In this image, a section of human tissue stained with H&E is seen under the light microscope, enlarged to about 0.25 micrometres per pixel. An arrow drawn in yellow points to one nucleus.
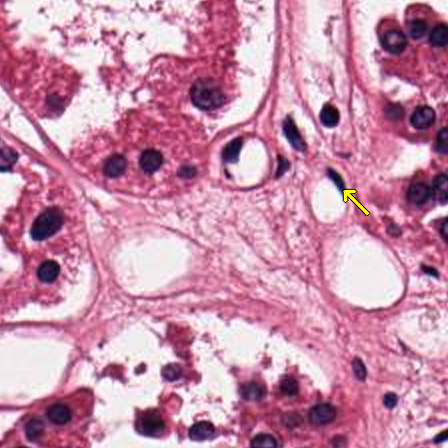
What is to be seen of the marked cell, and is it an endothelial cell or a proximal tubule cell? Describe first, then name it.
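The nucleus is elongated and curved like a crescent, bending along the rim of a small, round, empty lumen. The nucleus is dark and evenly stained, with no internal detail visible. Almost no cytoplasm can be seen; the cell shows only as a thin pink line lining the lumen. The cell lies in loose, pale, fibrillar tissue between tubules. It is an endothelial cell.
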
